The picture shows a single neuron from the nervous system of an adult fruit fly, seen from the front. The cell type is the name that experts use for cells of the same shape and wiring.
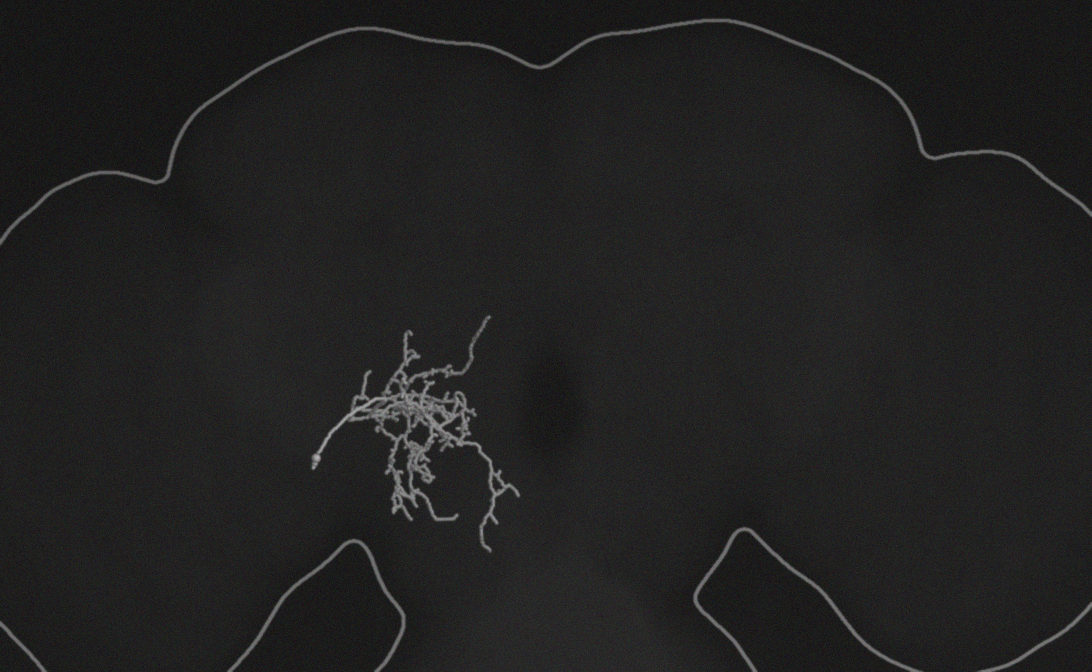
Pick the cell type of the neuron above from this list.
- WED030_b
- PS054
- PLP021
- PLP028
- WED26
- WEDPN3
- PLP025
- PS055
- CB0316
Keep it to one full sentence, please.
The cell type that this neuron has is PS054.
